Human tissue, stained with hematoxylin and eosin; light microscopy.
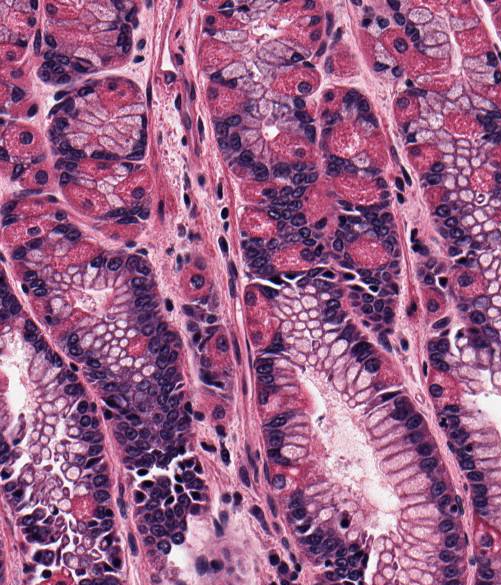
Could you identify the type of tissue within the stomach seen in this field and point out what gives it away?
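The field shows fundic glands. Elongated glands lie side by side, running roughly top to bottom, divided only by thin strands of stroma. Parietal cells, bright pink with a round central nucleus, are scattered through them and are most plentiful in the upper half. Between the pink cells, especially in the lower left, lie clusters of purple-staining cells with crowded round dark nuclei.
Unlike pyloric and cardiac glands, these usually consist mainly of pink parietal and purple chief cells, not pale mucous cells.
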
